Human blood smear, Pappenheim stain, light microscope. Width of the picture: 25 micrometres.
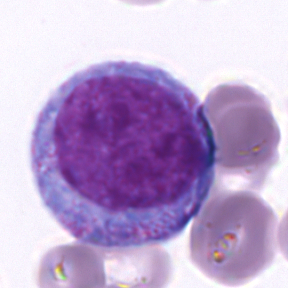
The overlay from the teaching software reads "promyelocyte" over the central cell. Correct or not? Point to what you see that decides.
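Round, smooth outline; about 17 micrometres across. Cytoplasm blue-grey, no vacuoles, fine reddish-purple granules scattered through it. Red cells touch the right side.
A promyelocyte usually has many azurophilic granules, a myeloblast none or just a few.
Granules spread through the cytoplasm thus side with promyelocyte, not myeloblast.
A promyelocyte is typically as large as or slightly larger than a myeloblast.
Size, then, fits both. Offered name confirmed: promyelocyte.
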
